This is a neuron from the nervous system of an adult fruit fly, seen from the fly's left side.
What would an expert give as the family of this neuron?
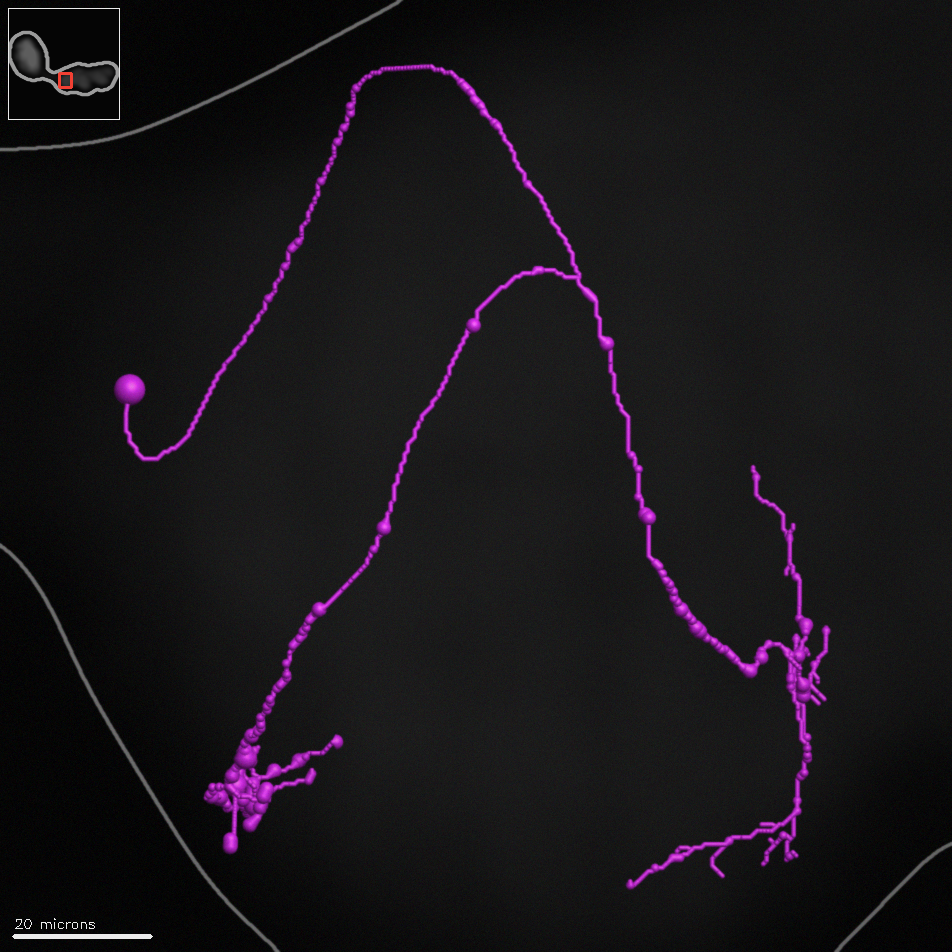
hemilineage 08A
